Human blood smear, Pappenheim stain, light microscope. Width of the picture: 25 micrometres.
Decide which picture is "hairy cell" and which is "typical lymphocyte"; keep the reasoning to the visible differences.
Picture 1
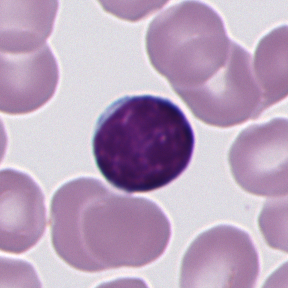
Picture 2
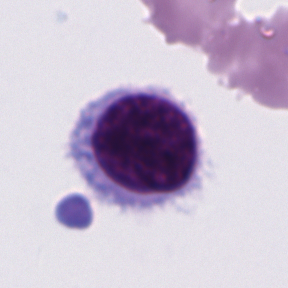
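Typical lymphocyte in picture 1, hairy cell in picture 2. Lymphocyte outline smooth and round, no surface projections; hairy cell cytoplasm ragged at its outer edge, with fine hair-like projections. Lymphocyte nucleus round, about 8 micrometres across; chromatin dense, dark purple, coarsely clumped, with small paler patches between dark areas; no nucleoli.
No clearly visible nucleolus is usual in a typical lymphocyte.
Cytoplasm pale blue in both; in the lymphocyte only a thin rim at the upper left edge, barely visible.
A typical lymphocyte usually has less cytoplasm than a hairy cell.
No distinct granules in the hairy cell's cytoplasm.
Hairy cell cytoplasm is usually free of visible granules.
Small round purple body just off the lower left of the hairy cell, not touching it.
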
